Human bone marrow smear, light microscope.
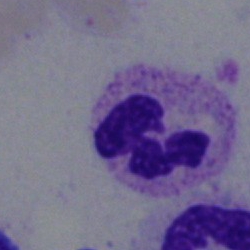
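Segmented neutrophil, the central cell in a stained human bone marrow smear: the nucleus is divided into lobes joined by narrower parts, and its chromatin is dark purple and densely clumped. The plentiful cytoplasm is pale pinkish-lilac, with fine pinkish-violet granules scattered through it.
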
